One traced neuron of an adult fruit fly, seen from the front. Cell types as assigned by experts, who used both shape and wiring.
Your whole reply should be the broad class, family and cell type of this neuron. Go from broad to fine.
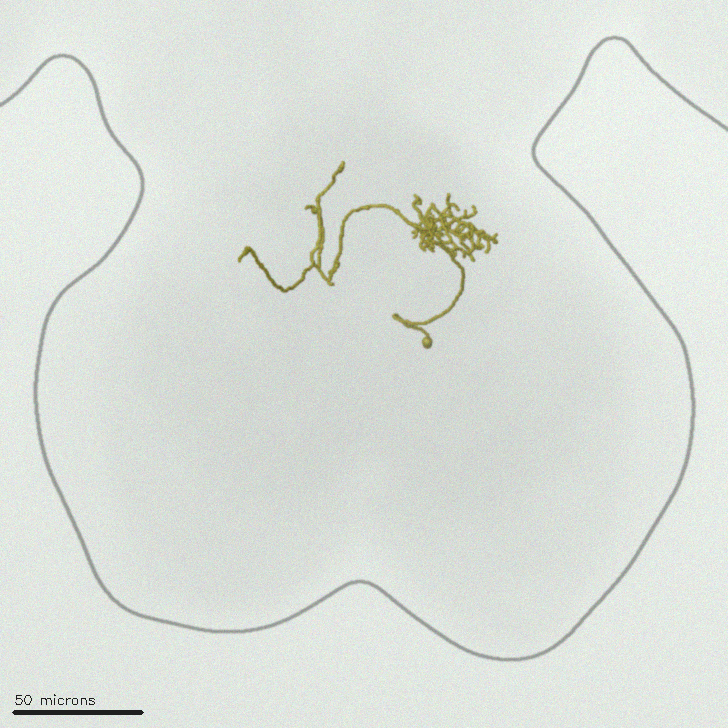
nerve-cord intrinsic neuron; hemilineage 06A; IN06A125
